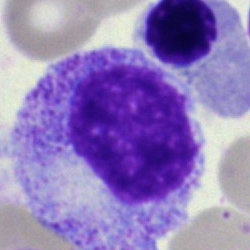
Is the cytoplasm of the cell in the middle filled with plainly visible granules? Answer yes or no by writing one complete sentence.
Yes, many granules can be seen in the cytoplasm of the cell.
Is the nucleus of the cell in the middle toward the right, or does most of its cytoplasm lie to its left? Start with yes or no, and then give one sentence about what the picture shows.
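Yes. The nucleus lies off-centre, displaced toward the upper right of the cell.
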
